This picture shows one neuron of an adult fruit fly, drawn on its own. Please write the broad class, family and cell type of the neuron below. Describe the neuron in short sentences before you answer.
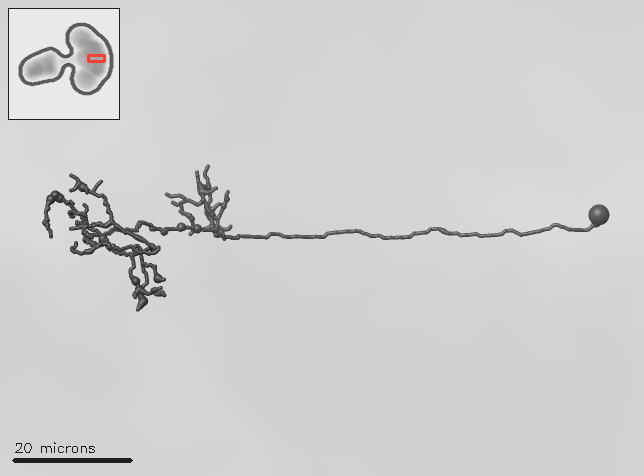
It lies in the brain. The cell body is on the right of the picture. By the scale bar it is about 95 microns wide in this view. Its broad class is central-brain intrinsic neuron. The name of its family is class CX. The cell type is PFNp_a.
